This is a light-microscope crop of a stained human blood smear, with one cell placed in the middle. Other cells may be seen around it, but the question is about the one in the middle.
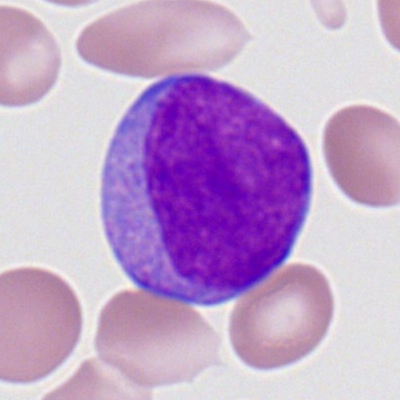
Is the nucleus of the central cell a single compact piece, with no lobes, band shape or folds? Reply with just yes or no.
Yes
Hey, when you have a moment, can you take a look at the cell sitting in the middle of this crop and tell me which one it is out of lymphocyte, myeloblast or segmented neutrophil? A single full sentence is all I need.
What the crop centres on is a myeloblast.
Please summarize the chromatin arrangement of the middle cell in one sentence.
There is no coarse clumping; the chromatin stays fine throughout.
